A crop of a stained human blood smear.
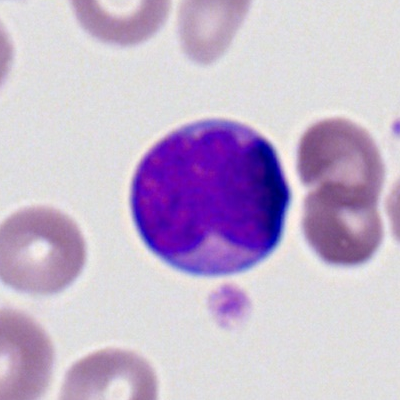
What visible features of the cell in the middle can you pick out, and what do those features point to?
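Start with the outline, which is round and smooth. Now the nucleus: it fills nearly all of the cell. Along its lower edge you'll find a notch where the cytoplasm pushes in. Look through that cytoplasm and you won't see any distinct granules. This cell is a myeloblast.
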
